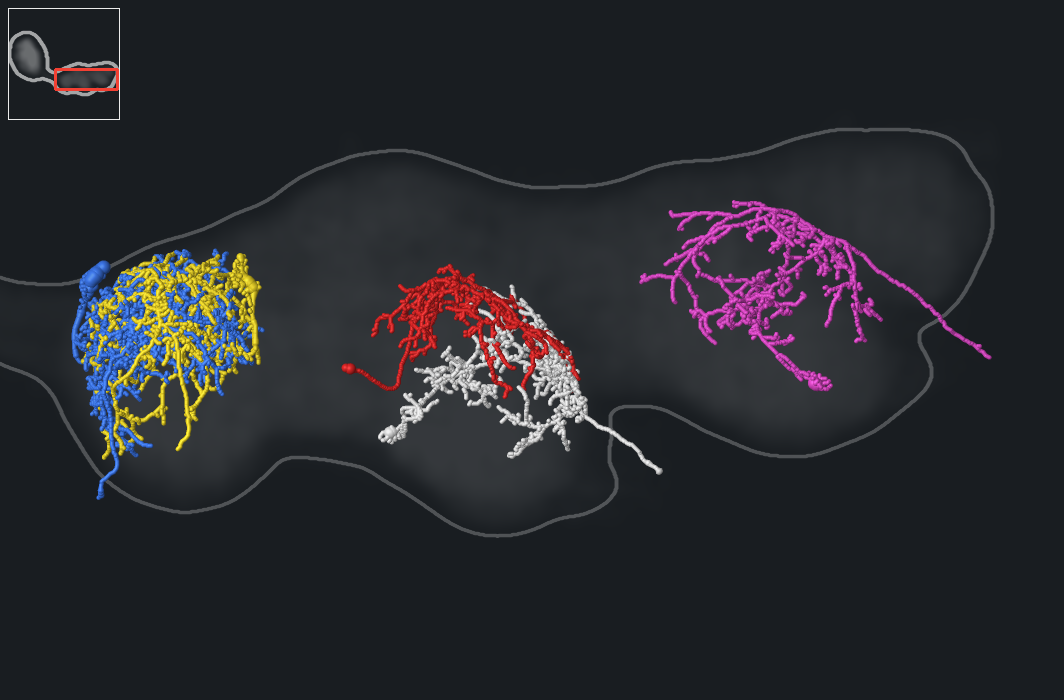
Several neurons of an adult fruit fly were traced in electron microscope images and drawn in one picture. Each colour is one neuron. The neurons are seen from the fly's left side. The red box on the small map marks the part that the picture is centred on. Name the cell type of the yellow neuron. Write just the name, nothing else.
Sternal posterior rotator MN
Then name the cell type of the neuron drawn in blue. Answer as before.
Sternal anterior rotator MN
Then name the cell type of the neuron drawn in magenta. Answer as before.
MNhl29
